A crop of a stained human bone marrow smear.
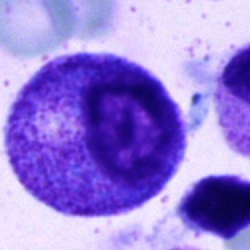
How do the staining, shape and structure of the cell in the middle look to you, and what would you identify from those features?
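Start with the outline, which is round with a smooth edge. The nucleus lies off-centre toward the right and stains darker at its rim than in its centre. The cytoplasm is plentiful, taking up about half the cell. This is a myelocyte.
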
